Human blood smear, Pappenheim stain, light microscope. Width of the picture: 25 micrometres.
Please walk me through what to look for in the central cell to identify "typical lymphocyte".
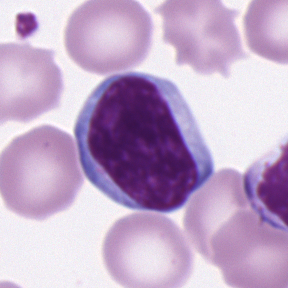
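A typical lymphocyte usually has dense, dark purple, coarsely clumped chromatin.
The coarse chromatin in this cell, with dark clumps between paler patches, agrees with that. The outline is smooth, without surface projections, and the pale blue rim of cytoplasm is widest on the right side; the nucleus fills about 70% of the cell's area.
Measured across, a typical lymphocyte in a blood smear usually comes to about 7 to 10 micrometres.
At about 13 by 11 micrometres, this cell is larger than that.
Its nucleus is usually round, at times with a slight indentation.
Here the nucleus is oval in outline, about 12 by 8 micrometres, which departs from that.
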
